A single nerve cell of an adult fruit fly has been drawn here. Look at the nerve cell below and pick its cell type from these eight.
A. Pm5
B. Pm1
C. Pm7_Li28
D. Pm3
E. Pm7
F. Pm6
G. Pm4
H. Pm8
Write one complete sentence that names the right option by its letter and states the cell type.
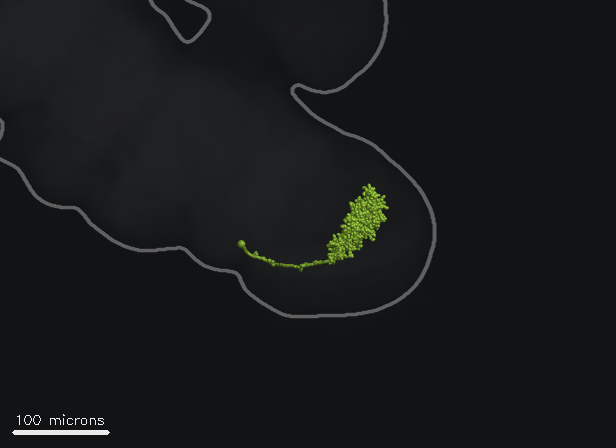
Option H states the cell type of the nerve cell, which is Pm8.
